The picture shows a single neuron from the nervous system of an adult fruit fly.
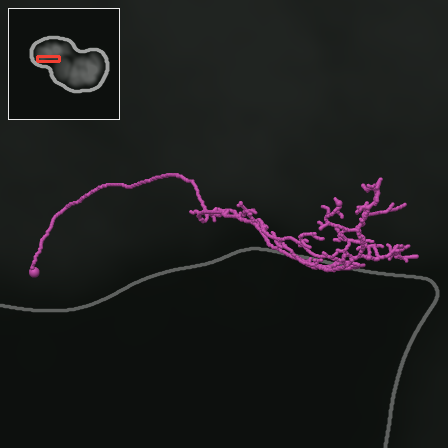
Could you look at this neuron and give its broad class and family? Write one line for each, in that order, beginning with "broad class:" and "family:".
broad class: nerve-cord intrinsic neuron
family: hemilineage 03B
